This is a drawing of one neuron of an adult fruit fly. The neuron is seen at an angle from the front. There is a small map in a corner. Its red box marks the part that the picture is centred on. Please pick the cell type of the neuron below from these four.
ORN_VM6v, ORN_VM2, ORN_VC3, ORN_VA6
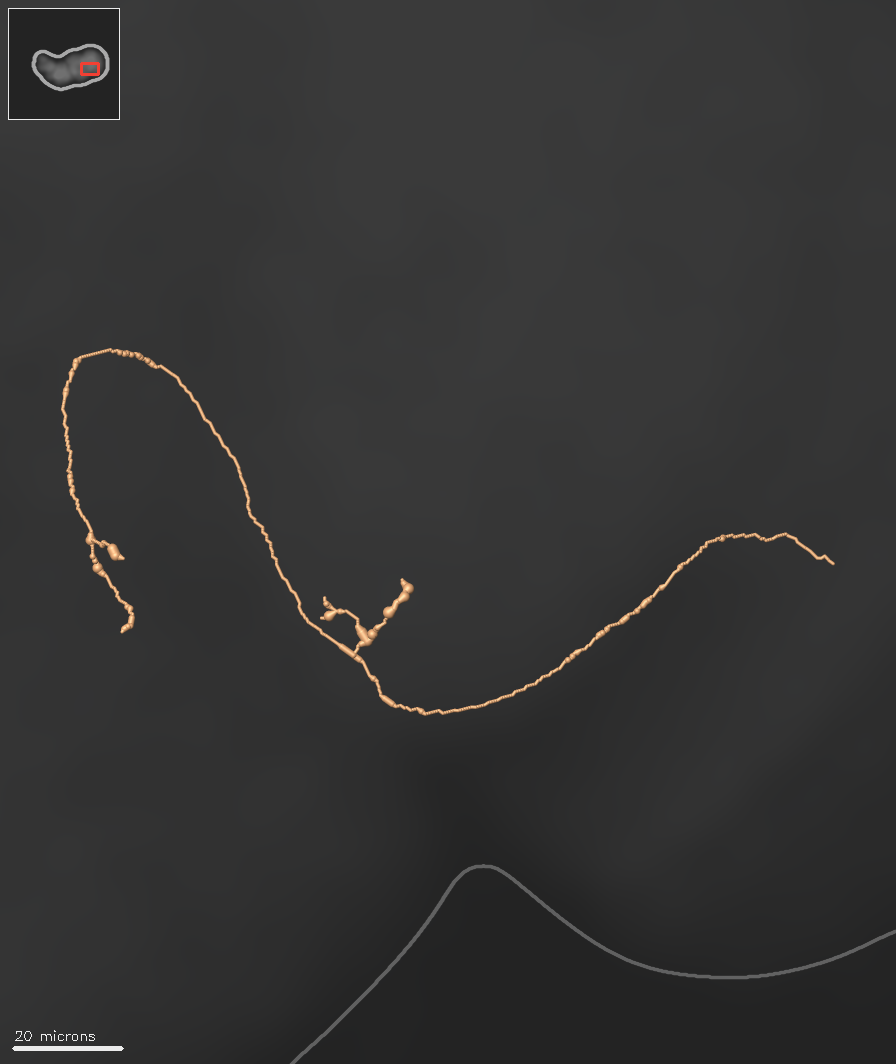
ORN_VM2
